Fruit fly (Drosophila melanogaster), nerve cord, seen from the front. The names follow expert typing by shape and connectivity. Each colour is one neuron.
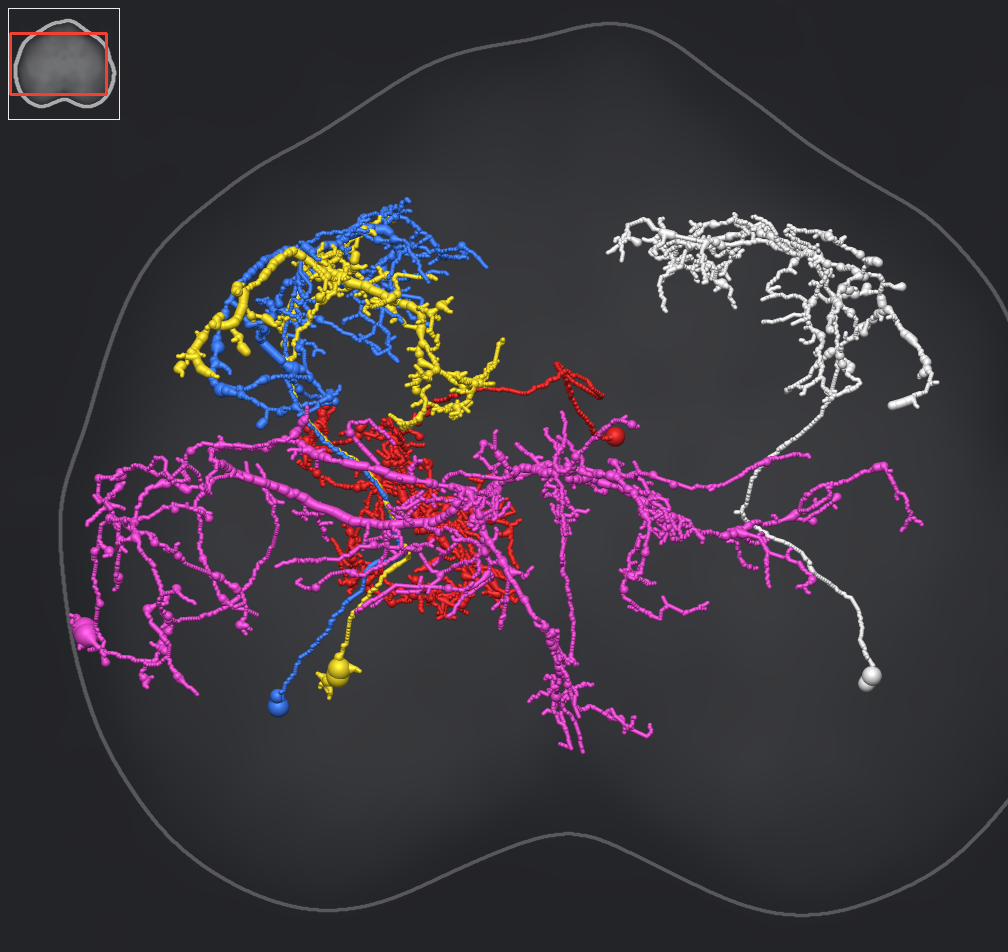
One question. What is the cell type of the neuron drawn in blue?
IN03B068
